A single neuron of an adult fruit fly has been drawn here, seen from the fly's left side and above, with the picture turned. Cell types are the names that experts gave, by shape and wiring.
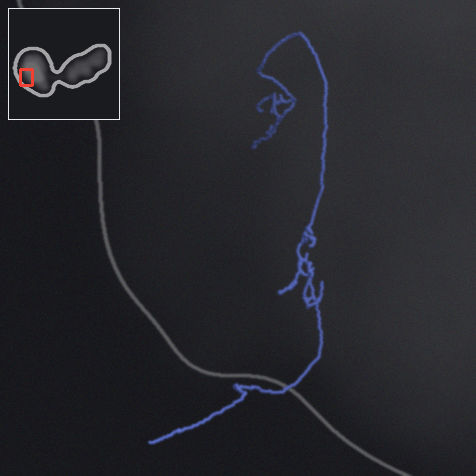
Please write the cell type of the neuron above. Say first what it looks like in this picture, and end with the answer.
The drawing shows no cell body. As drawn here it is taller than it is wide. This is a sensory neuron entering the brain. It is of cell type ORN_VC3.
